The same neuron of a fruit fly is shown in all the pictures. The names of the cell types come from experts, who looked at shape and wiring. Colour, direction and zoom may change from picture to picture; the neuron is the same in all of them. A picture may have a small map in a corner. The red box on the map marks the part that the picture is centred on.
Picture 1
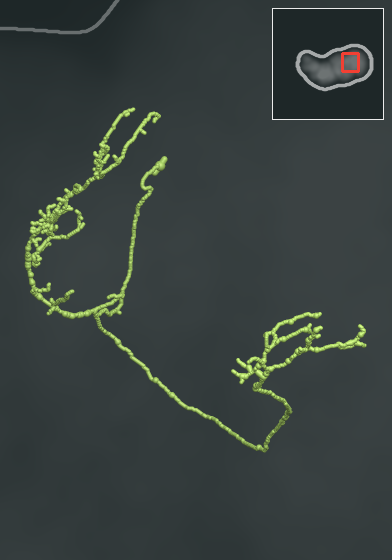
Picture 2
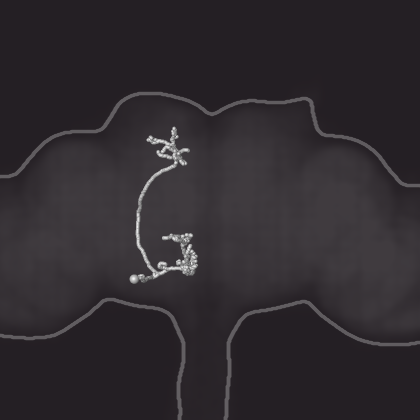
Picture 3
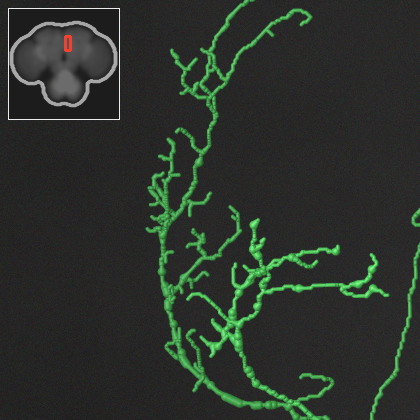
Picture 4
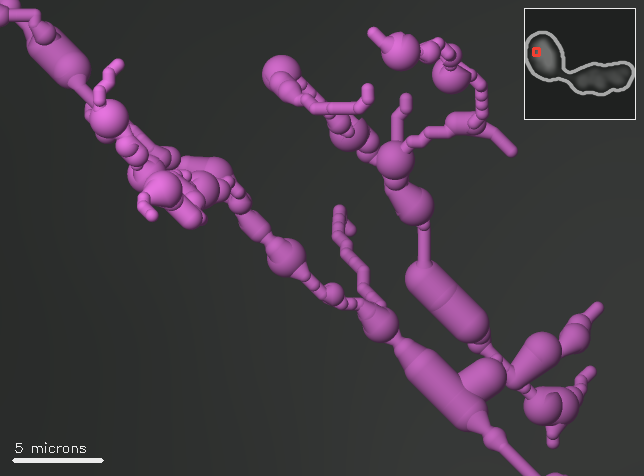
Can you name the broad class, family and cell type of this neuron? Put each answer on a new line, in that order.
central-brain intrinsic neuron
hemilineage PSp1
LAL150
